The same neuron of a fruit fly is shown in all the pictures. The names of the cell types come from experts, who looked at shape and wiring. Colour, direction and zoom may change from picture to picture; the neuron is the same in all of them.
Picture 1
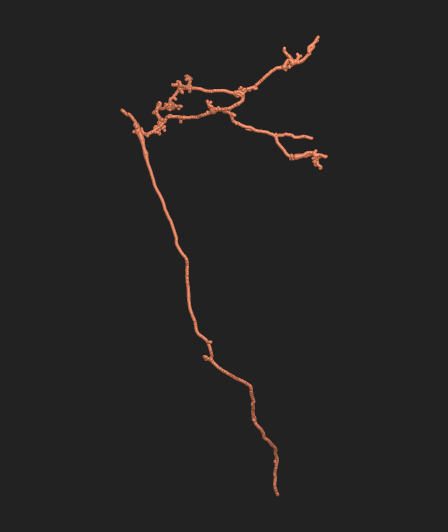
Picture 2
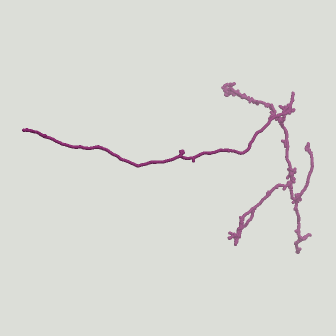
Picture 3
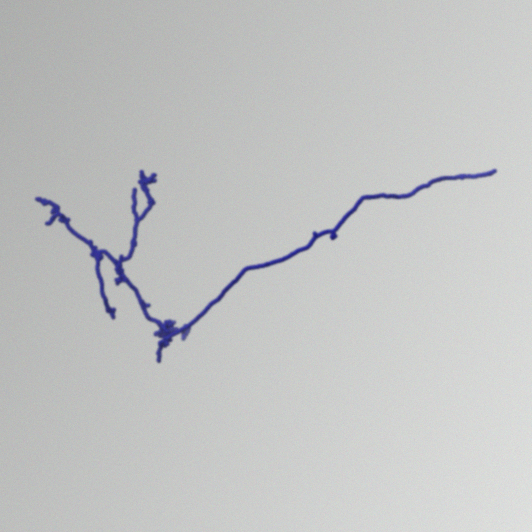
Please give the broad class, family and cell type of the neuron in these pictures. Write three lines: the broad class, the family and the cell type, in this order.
sensory neuron entering the brain
class gustatory
dorsal_tpGRN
